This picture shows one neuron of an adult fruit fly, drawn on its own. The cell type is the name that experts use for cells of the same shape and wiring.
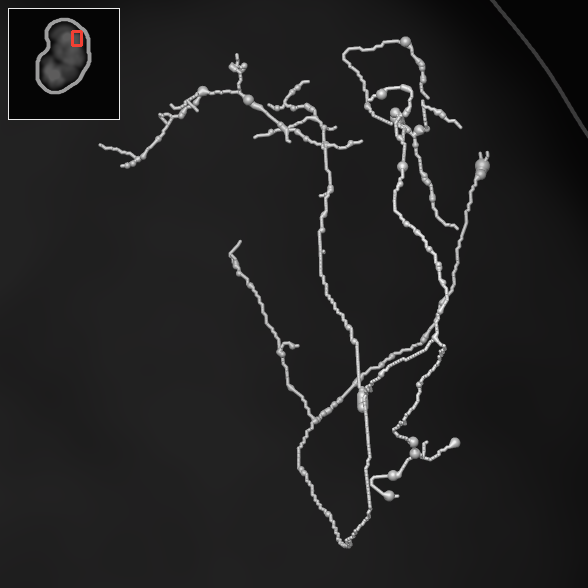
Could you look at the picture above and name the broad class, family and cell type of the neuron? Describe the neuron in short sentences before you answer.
The cell body can be seen at the upper right of the picture. In this view it is taller than it is wide. It is a central-brain intrinsic neuron. Its family is hemilineage DL1_dorsal. The cell type is LHPV5b1.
